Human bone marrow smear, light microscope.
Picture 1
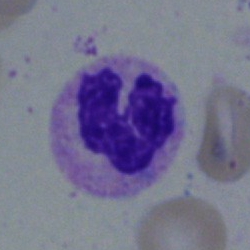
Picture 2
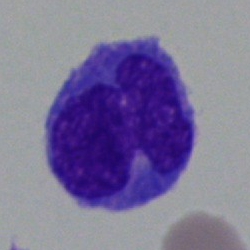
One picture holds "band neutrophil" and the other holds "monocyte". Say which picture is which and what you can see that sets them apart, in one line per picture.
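In picture 1 we see a band neutrophil: The cytoplasm is abundant and pale pink-lilac.
In picture 2 we see a monocyte: The nucleus fills most of the cell.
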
